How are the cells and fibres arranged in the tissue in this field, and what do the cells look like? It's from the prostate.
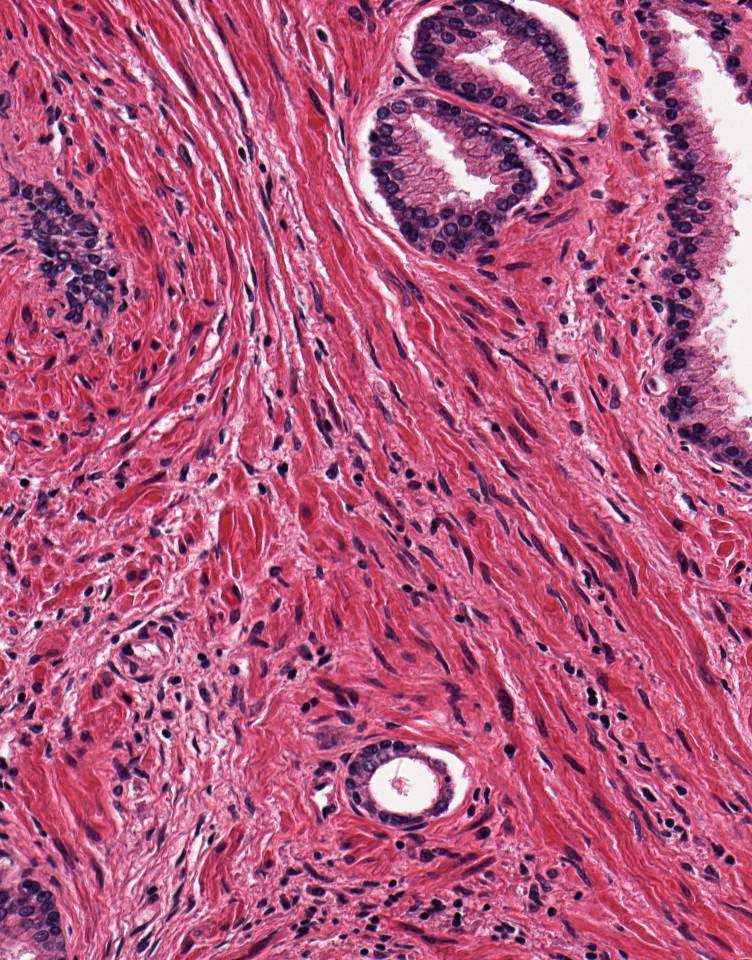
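A few scattered glands lie within dense pink stroma, which fills most of the field. Two glands lie side by side at the top right, each with a curved, slit-like lumen. Tall columnar cells with pale cytoplasm line these two glands. In that lining, the dark nuclei sit toward the base of the cells.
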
